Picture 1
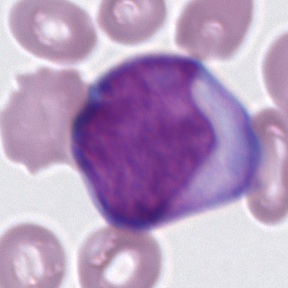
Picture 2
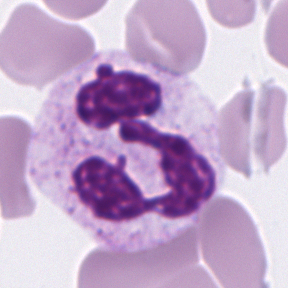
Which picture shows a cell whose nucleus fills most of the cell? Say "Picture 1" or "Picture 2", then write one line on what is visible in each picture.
Picture 1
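What picture 1 shows: The nucleus fills most of the cell and sits toward its left side.
What picture 2 shows: The cytoplasm is abundant and pale pinkish-lilac.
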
